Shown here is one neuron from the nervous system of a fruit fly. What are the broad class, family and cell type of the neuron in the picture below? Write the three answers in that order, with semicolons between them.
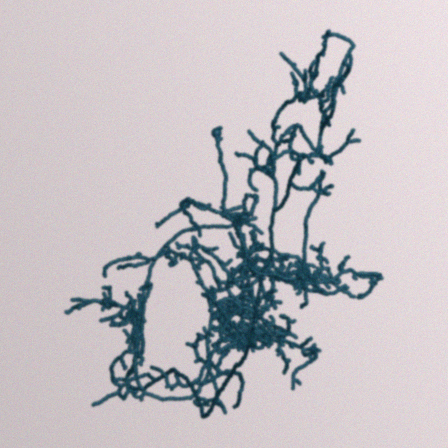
descending neuron; hemilineage SMPpm1; DNp63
